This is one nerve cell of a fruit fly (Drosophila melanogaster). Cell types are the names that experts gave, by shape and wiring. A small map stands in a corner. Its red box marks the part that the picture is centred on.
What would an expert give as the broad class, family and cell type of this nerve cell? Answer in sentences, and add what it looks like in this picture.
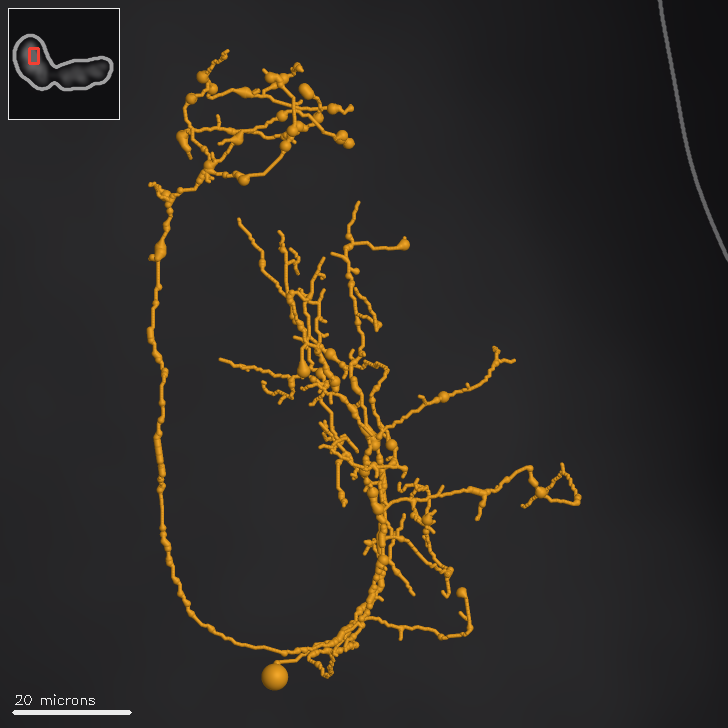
Its broad class is central-brain intrinsic neuron. Its family is hemilineage SLPal2. Its cell type is LHAD1i2_b. Its cell body lies at the bottom of the picture. By the scale bar it is about 110 microns tall in this view. Dozens of branch ends can be seen.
